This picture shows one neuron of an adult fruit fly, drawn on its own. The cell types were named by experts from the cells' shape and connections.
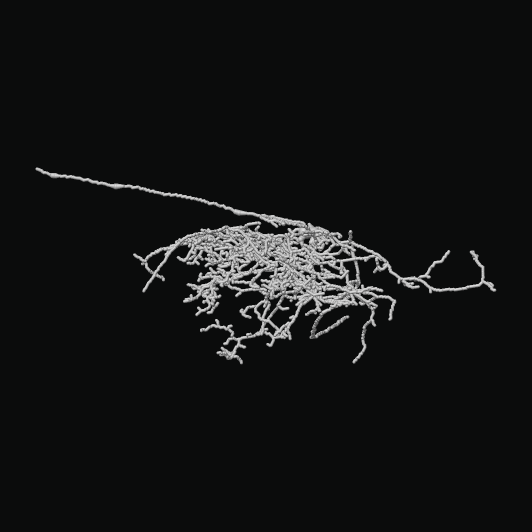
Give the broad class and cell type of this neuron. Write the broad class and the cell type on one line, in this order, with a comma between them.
efferent neuron of the nerve cord, ENXXX128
